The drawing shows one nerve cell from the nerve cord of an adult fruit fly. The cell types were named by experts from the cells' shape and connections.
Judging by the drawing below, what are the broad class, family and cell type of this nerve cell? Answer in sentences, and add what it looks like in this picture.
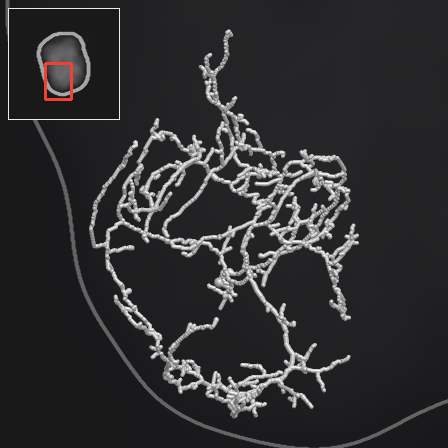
Its broad class is nerve-cord intrinsic neuron. Its family is hemilineage 03A. The cell type is IN03A064. The picture shows dozens of branch ends. As drawn here it is taller than it is wide.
